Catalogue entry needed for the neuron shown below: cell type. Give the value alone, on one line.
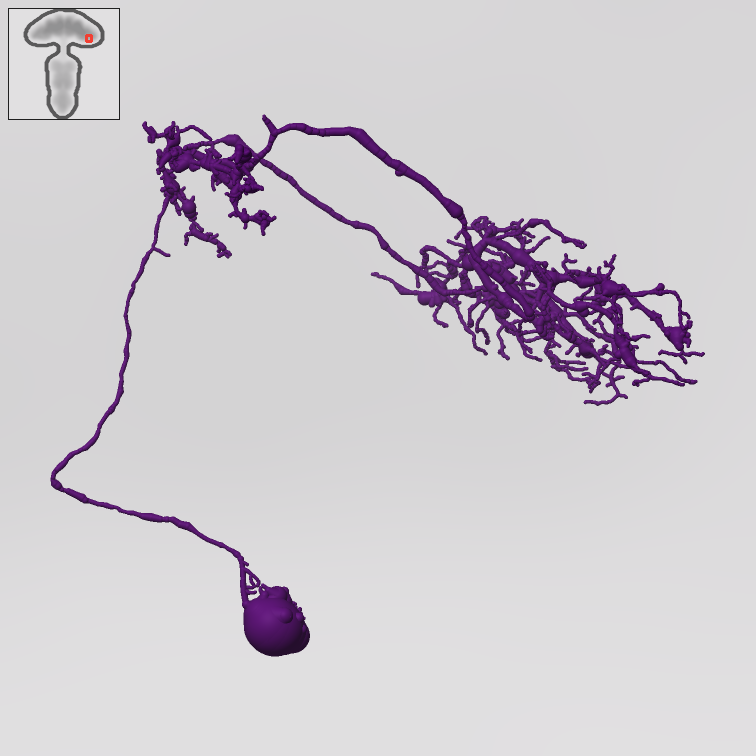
T4a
